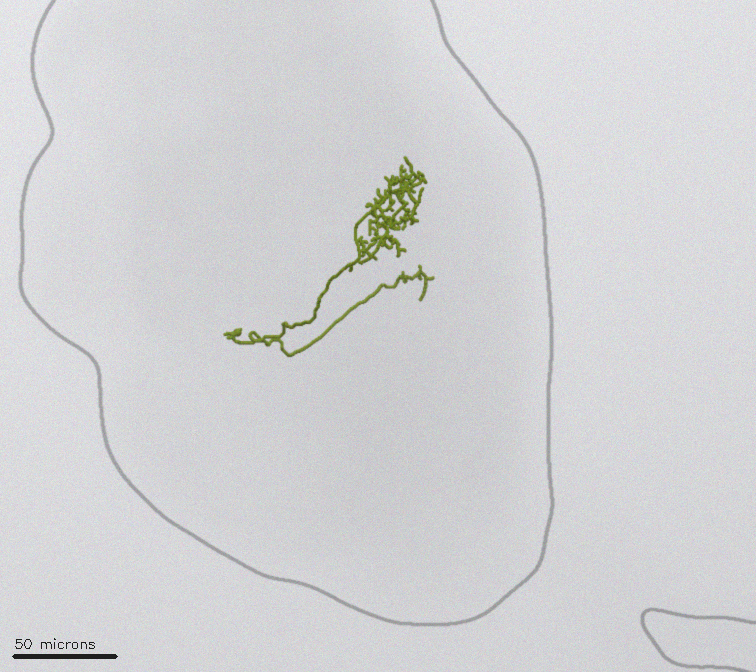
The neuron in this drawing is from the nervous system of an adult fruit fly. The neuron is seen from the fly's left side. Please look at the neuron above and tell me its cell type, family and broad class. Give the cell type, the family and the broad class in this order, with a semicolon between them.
MeLo7; MeLo; optic-lobe intrinsic neuron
